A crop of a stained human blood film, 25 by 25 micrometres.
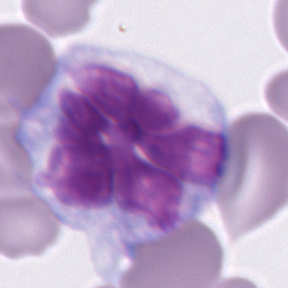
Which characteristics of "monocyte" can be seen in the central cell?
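Right, it's a monocyte, so here's what the picture actually gives you. Deep clefts cut the nucleus into several lobes set around its centre, a bit like a cloverleaf, and those clefts meet near the middle of the nucleus. The chromatin is dense and stains a deep purple. Around the nucleus runs a rim of pale blue-grey cytoplasm.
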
